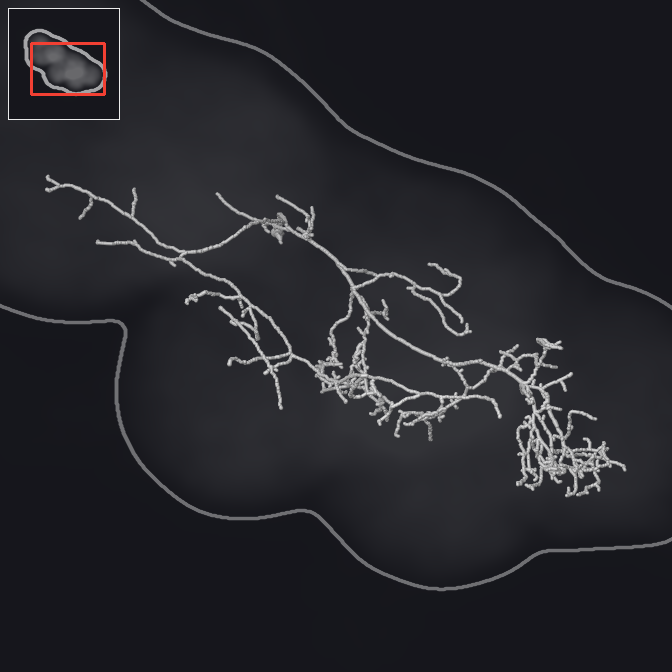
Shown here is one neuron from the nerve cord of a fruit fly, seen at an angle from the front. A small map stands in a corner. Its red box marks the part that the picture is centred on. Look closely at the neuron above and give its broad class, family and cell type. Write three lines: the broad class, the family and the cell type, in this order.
nerve-cord intrinsic neuron
hemilineage 08B
IN08B029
